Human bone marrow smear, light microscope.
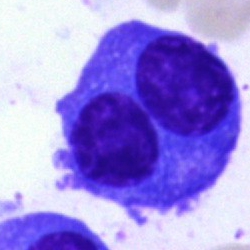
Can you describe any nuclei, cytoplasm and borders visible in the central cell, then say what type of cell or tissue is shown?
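I count two separate nuclei, and both have dense, dark purple chromatin. The cytoplasm around them is deep blue. Along the lower left edge, small blebs project outward. So this is a plasma cell.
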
